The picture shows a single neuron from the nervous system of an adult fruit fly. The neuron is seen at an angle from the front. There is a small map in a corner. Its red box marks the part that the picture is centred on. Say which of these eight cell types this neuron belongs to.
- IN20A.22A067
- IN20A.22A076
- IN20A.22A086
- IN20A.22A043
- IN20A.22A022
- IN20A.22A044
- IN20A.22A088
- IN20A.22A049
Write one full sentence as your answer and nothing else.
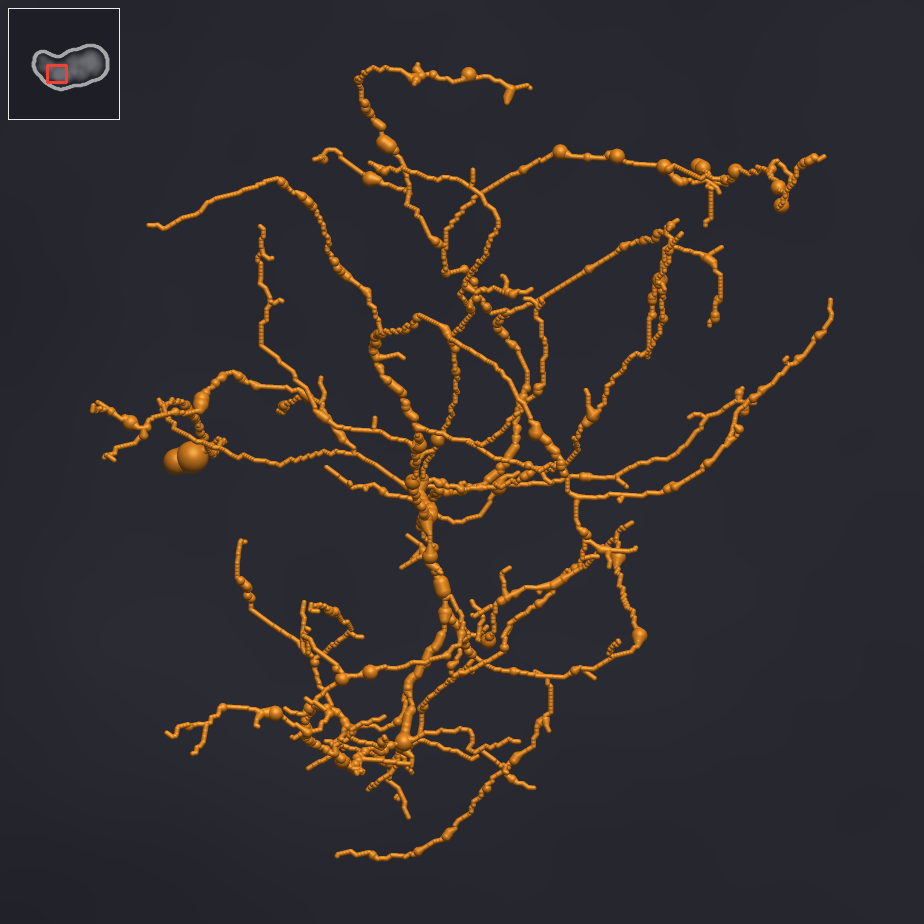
It is IN20A.22A022 that is the cell type of the neuron.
